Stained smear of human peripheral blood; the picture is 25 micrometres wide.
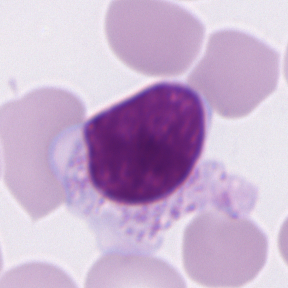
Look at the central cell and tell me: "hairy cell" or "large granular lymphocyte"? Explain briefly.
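It is a large granular lymphocyte. Looking at the nucleus, I see an oval outline and dense, dark purple chromatin in coarse clumps, broken by small lighter patches. I can make out no nucleoli. The cytoplasm is very pale, nearly colourless, with only a faint grey-blue tint. Red cells press against it on several sides.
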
